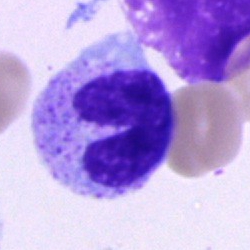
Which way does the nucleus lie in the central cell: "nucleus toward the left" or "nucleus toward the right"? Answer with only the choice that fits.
Nucleus toward the right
